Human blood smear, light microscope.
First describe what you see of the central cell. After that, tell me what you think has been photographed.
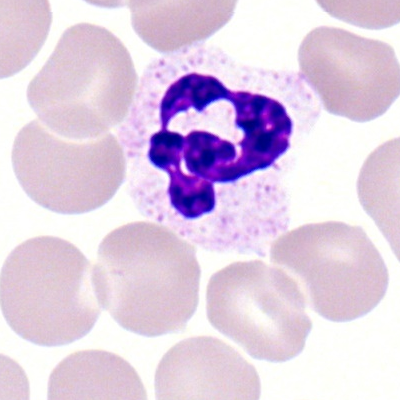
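Nucleus: divided into several lobes connected by thin strands; no nucleoli visible. Cytoplasm: small pink-purple granules, scattered. Outline: irregular and somewhat angular. Identification: segmented neutrophil.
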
